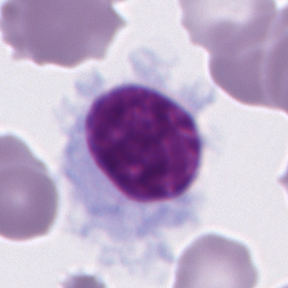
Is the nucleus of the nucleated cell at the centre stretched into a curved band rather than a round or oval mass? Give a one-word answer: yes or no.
No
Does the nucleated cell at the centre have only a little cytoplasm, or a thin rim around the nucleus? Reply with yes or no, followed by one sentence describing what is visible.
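No. The cytoplasm forms a wide rim that is broadest below the nucleus.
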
